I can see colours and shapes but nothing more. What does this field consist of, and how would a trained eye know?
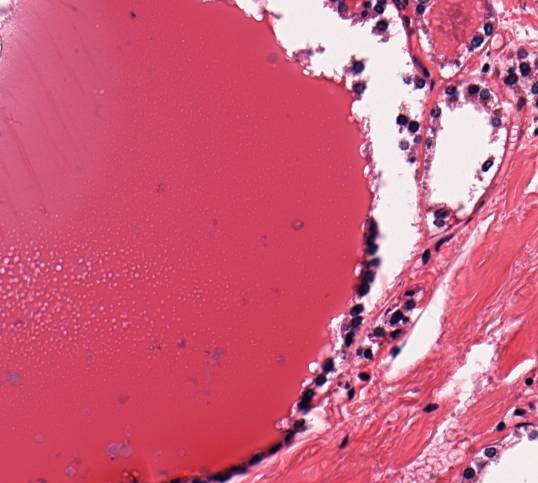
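Single large thyroid follicle, colloid-filled, occupying the left and central field.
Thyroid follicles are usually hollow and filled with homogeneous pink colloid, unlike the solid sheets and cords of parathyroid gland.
Colloid evenly pink; many small pale vacuoles in its lower left part. Lining along the right edge: one layer of flattened cells, nuclei small, dark, densely stained.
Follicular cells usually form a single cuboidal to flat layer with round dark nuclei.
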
